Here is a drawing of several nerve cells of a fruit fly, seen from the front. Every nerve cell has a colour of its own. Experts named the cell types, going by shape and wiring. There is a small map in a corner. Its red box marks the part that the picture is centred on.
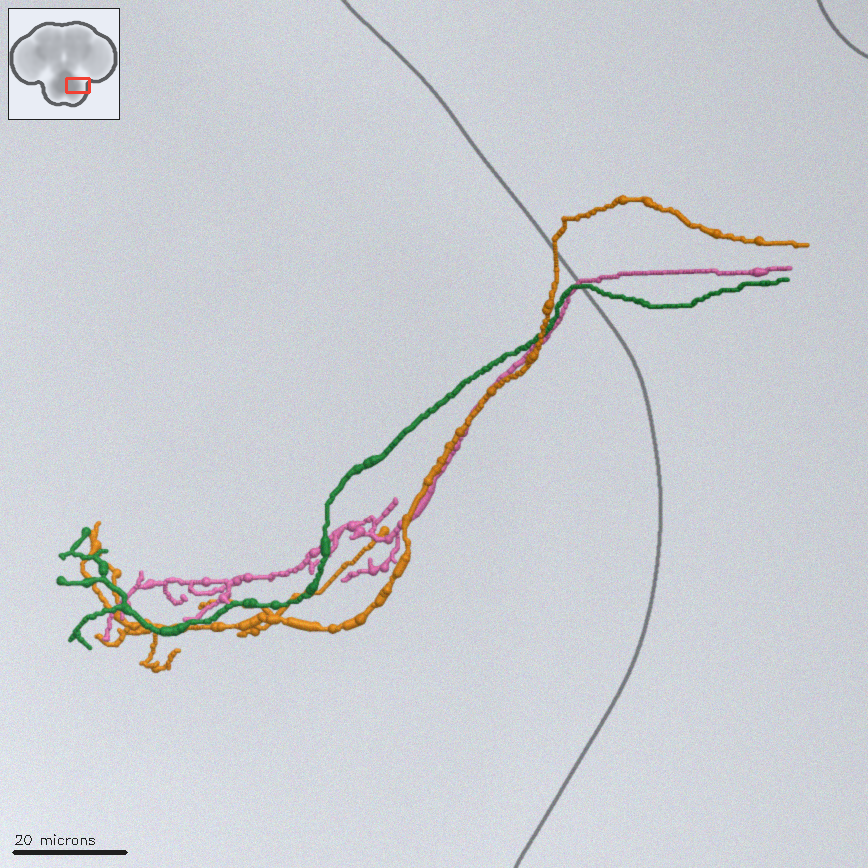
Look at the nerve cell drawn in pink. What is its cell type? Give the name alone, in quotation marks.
"WG3"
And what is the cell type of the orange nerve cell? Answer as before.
"WG2"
